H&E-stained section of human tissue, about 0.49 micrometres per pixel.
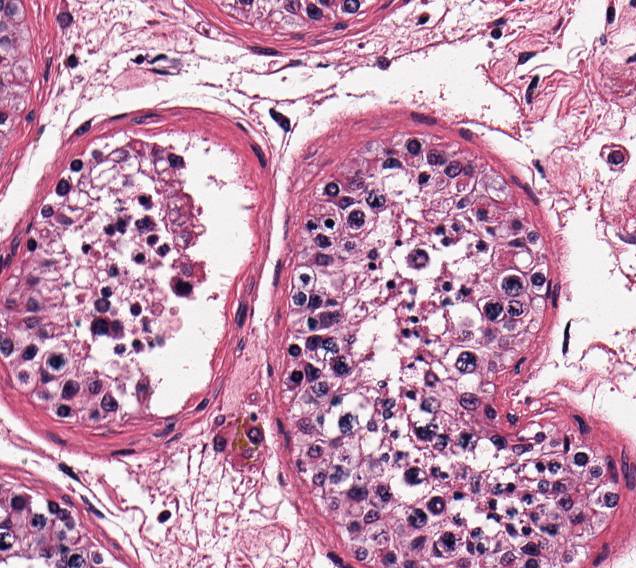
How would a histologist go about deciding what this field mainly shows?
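Seminiferous tubule. Two large rounded tubules in cross-section, left and centre-right; others at corners. Wall thick, layered, pink, with flattened elongated nuclei. Tubules filled by many layers of rounded cells; the epididymal duct usually has one even row. Right tubule: numerous large round cells with coarse, clumped dark chromatin and pale cytoplasm.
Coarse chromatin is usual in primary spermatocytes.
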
